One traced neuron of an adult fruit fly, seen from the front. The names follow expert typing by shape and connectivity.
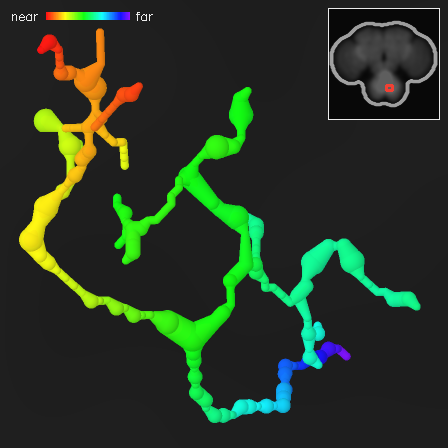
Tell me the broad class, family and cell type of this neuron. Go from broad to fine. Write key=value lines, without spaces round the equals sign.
broad_class=sensory neuron entering the nerve cord
family=class mechanosensory tactile
cell_type=SNta25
